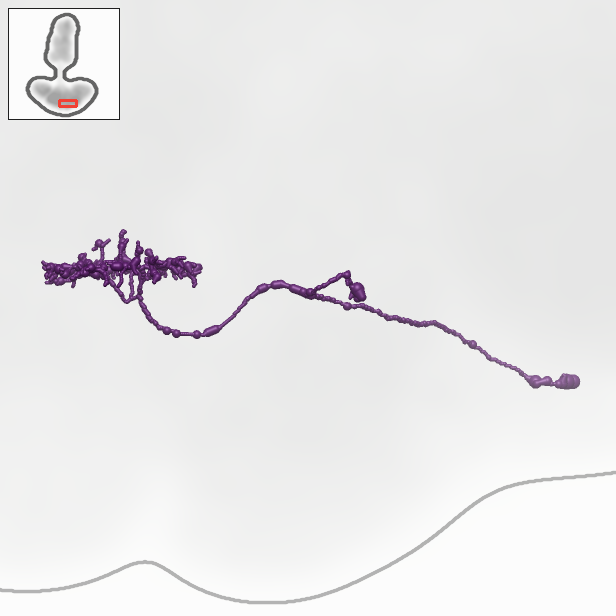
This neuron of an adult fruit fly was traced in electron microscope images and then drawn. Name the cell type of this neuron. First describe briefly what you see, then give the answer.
It lies in the brain. Dozens of branch ends can be seen. This is a central-brain intrinsic neuron. It is of cell type ER3w_c.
